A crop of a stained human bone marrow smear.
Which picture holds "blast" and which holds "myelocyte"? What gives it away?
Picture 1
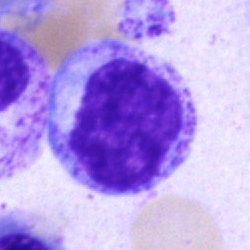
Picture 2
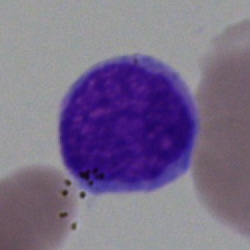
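Shown first is a myelocyte; shown second, a blast. Both cells are round with a smooth outline. The myelocyte's nucleus sits off-centre, toward the right side, and its pale blue cytoplasm holds a pale, nearly clear zone beside the nucleus on its left. A pale red cell without a nucleus lies near its lower right. In the blast, the cytoplasm is only a thin blue rim, best seen along the lower edge, and neither granules nor vacuoles are seen.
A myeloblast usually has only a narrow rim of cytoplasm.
Pale, out-of-focus red cells lie at its lower left and at its right, and small dark brown dots of precipitate lie over the lower-left edge of the cell and beyond it. The cytoplasm sets them apart: pale blue, with a clear zone beside an off-centre nucleus, in the myelocyte, against a thin blue rim in the blast.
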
